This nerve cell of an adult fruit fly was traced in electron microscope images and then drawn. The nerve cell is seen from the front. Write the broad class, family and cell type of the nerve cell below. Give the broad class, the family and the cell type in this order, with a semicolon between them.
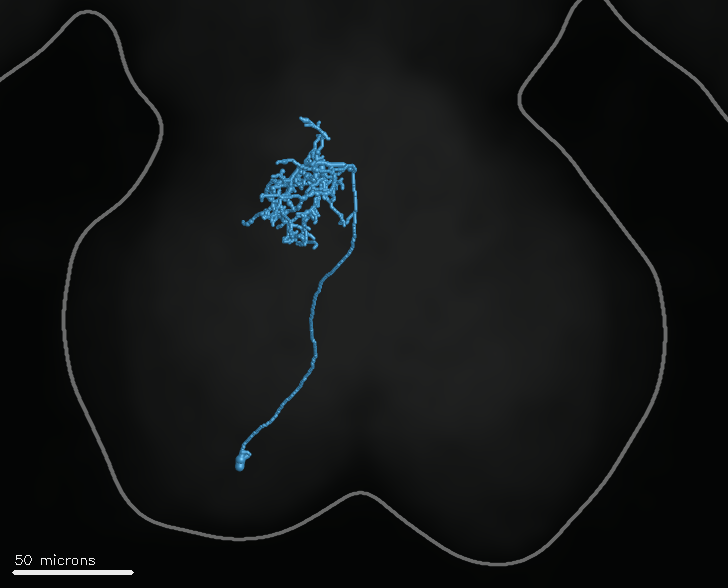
nerve-cord intrinsic neuron; hemilineage 12A; IN12A054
